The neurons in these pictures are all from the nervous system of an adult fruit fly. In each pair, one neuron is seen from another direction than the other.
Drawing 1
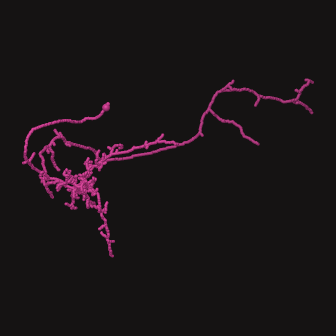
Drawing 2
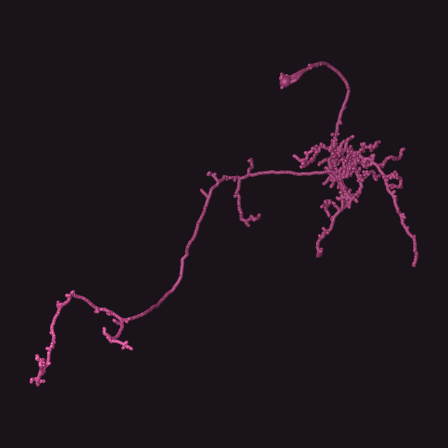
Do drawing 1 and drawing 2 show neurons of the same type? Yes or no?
yes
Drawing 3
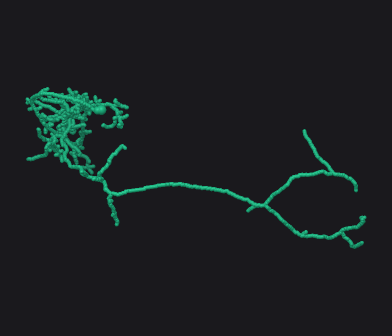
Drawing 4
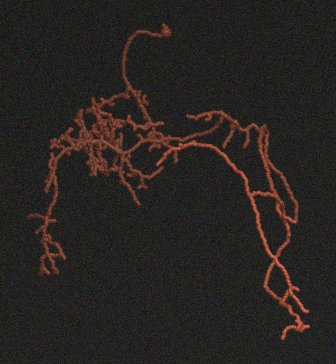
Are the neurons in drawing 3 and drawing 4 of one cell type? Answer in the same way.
yes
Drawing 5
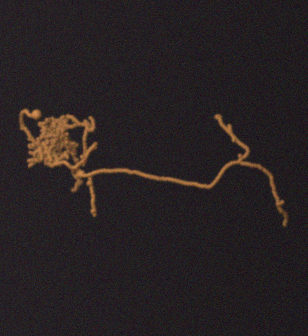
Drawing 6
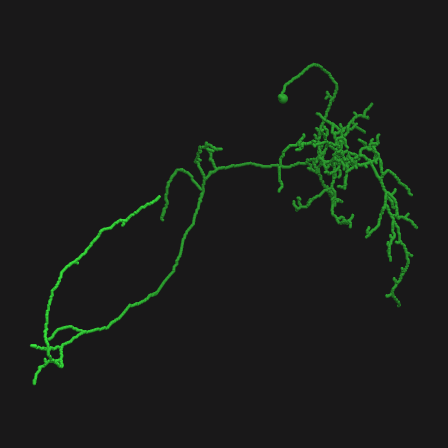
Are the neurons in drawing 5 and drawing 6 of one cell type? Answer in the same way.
yes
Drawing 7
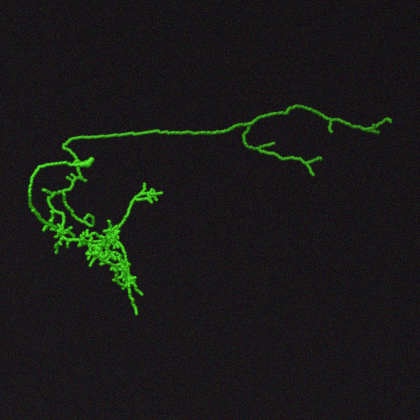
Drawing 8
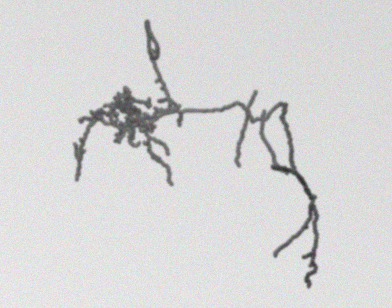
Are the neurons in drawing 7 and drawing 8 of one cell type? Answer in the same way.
yes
